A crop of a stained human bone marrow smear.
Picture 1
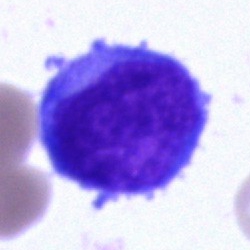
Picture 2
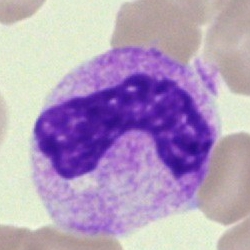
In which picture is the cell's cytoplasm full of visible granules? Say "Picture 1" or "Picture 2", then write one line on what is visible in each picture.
Picture 2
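In picture 1: No granules are visible in the cytoplasm.
In picture 2: The cytoplasm is evenly filled with fine lilac granules.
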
